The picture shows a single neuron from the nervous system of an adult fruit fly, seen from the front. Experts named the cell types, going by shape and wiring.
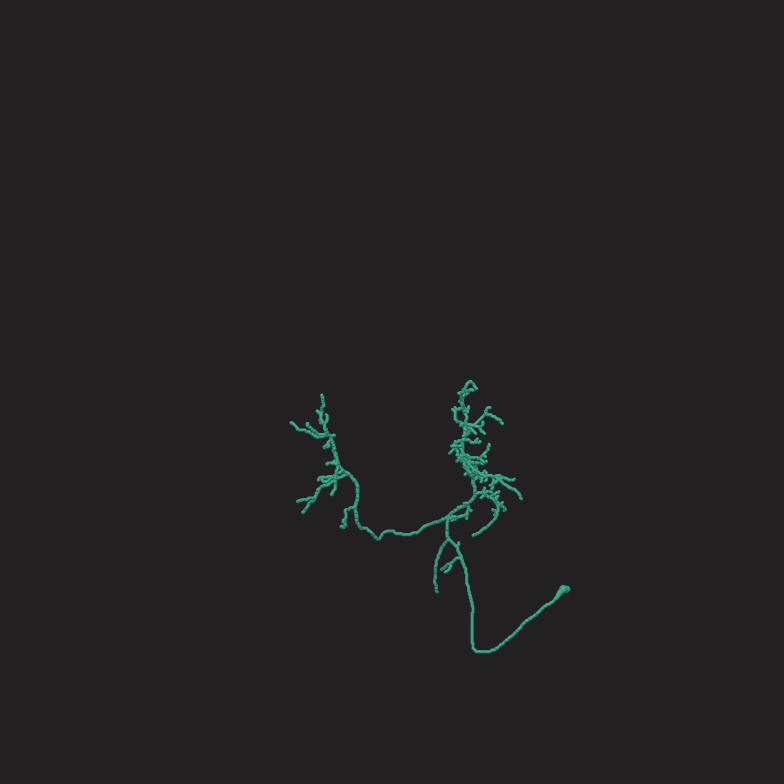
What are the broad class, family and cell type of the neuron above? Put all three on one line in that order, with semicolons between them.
central-brain intrinsic neuron; hemilineage LB6; PS353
